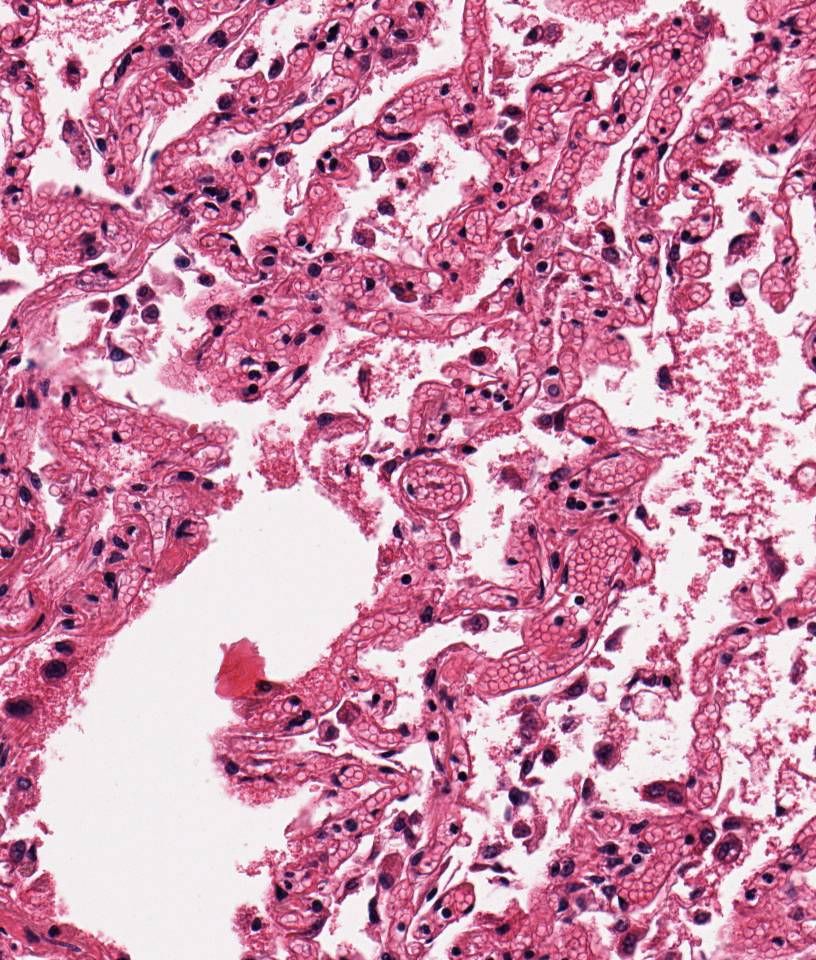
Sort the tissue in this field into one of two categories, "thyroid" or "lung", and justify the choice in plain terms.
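This is lung. Look at the framework first: a meshwork of thin, branching, tortuous cords with irregular open spaces between them. Small dark round to oval nuclei sit singly along those cords rather than forming a continuous layer of cells.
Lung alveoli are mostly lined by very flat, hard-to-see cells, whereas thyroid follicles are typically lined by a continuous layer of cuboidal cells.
Finely granular pink material fills part of the spaces, most heavily on the right side of the field. No glands or smooth muscle bundles are present in the field.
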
